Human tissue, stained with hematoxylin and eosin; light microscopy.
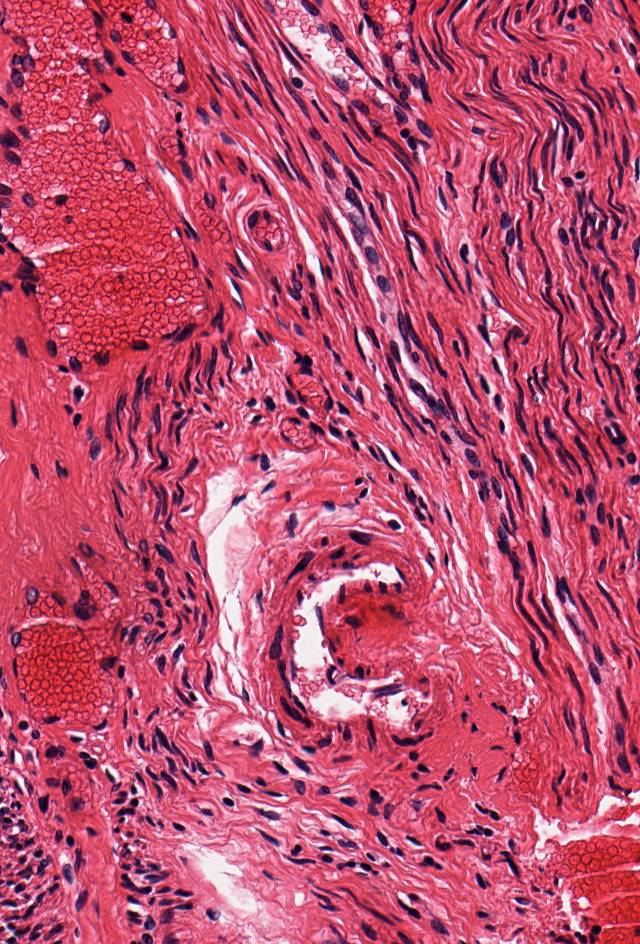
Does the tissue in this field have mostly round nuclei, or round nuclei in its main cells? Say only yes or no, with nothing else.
No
